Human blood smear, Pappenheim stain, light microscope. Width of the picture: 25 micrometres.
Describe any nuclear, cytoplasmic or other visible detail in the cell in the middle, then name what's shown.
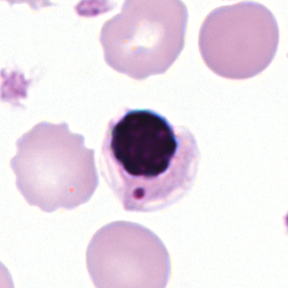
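Irregular outline, I'd say, with a blunt corner at the lower left. The nucleus sits off-centre in the upper part of the cell, and I see no nucleoli in it. Below it, a single small round dark purple dot lies in the cytoplasm. It's a normoblast.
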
